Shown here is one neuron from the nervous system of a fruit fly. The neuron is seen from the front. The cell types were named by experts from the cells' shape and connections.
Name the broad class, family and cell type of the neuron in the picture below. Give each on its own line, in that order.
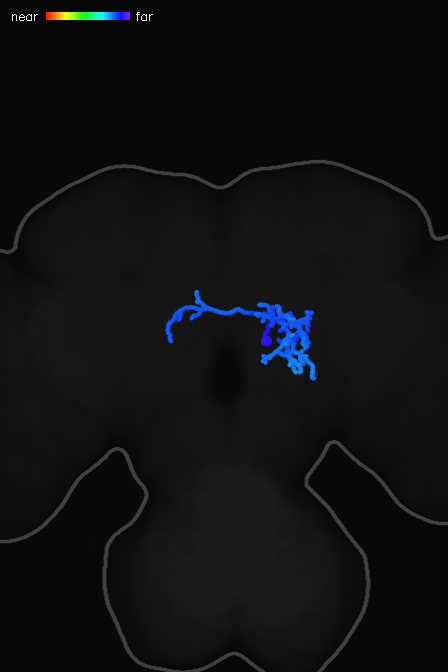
central-brain intrinsic neuron
hemilineage DM6_posterior
CB1805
